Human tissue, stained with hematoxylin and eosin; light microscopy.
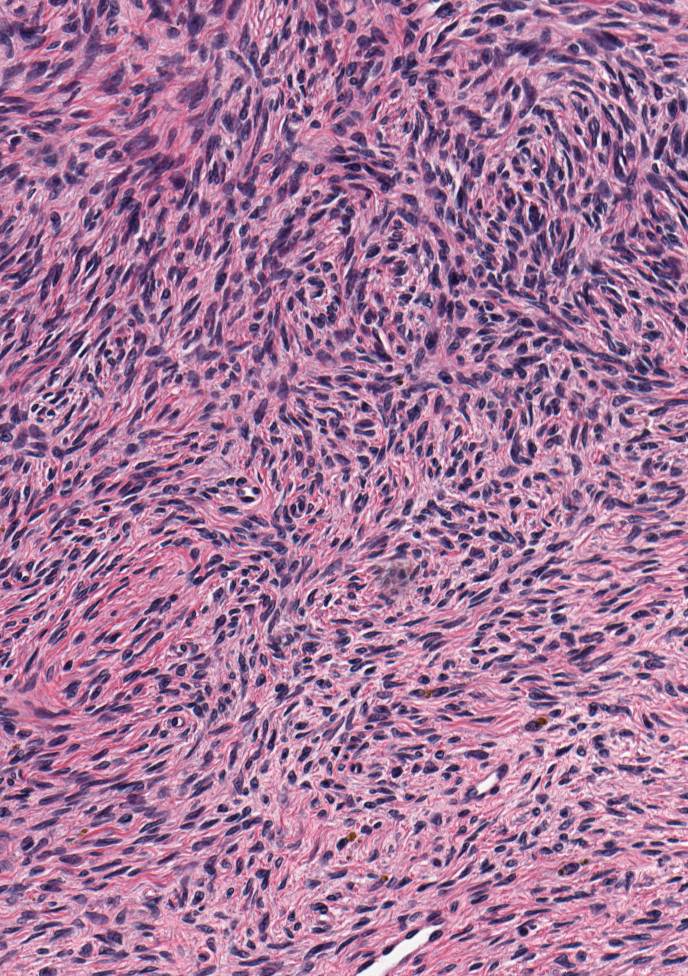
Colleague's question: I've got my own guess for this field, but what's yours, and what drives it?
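Ovarian cortex occupies the field. First, spindle cells fill the whole field in short intersecting bundles and whorls; second, they are densely packed throughout.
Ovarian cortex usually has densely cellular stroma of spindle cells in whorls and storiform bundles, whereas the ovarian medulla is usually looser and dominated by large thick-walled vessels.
Third, the cells have scant pale pink cytoplasm with indistinct borders.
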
